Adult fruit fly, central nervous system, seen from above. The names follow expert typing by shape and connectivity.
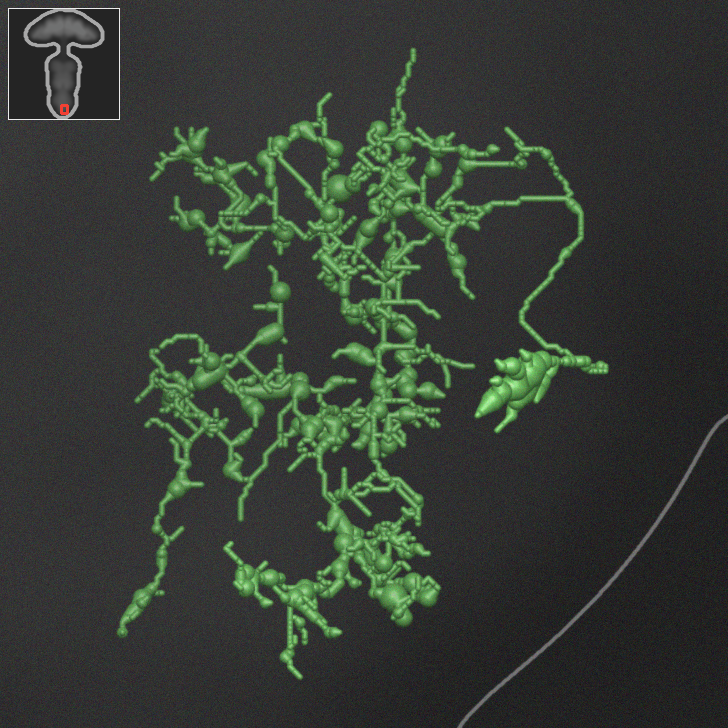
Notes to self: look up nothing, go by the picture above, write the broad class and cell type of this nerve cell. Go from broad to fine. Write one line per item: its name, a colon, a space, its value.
broad class: nerve-cord intrinsic neuron
cell type: INXXX316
